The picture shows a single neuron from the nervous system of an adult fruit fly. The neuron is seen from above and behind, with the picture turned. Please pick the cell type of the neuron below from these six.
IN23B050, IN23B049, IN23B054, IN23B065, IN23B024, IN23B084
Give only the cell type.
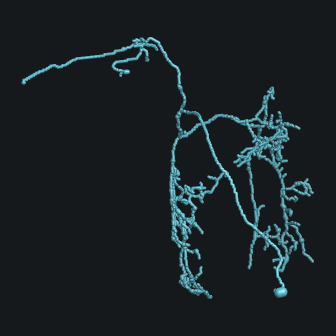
IN23B050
